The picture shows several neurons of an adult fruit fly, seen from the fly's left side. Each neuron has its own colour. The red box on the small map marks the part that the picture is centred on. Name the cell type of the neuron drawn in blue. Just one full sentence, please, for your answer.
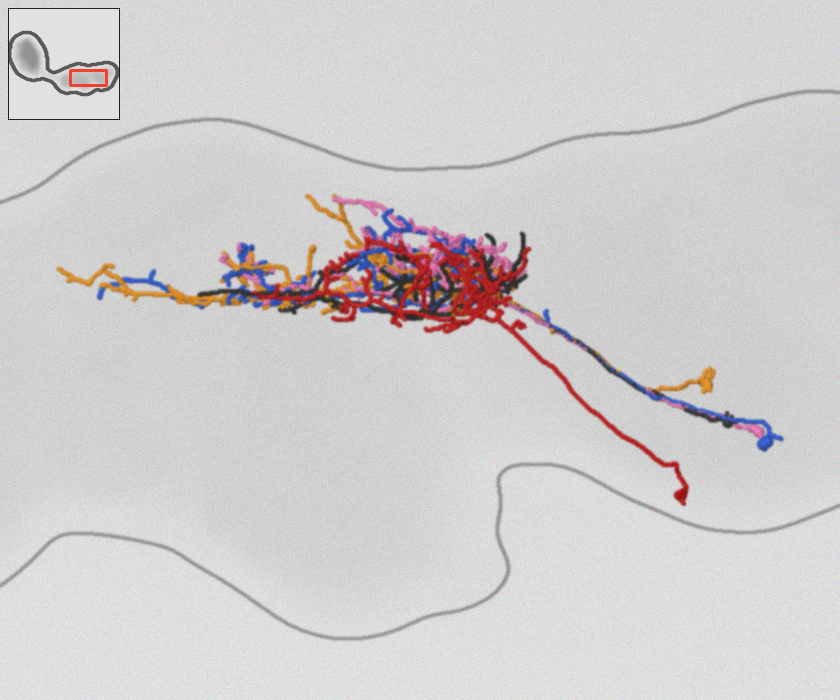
It is to cell type IN16B048 that the neuron belongs.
